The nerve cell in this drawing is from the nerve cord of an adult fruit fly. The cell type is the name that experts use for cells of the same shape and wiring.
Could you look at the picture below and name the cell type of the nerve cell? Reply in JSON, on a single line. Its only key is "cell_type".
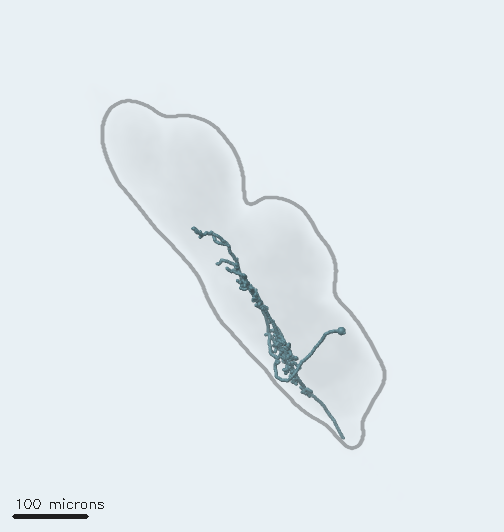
{"cell_type": "AN06A041"}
